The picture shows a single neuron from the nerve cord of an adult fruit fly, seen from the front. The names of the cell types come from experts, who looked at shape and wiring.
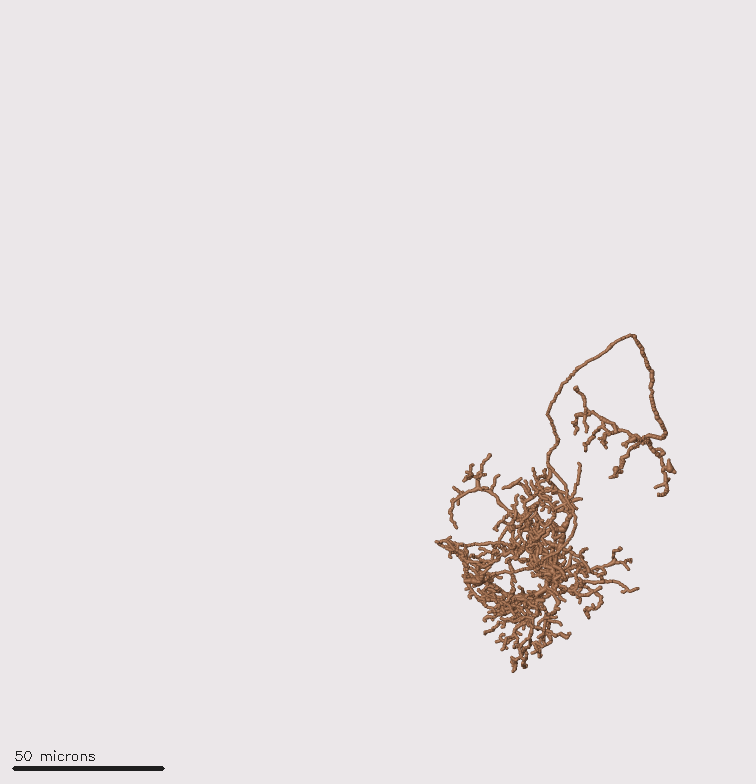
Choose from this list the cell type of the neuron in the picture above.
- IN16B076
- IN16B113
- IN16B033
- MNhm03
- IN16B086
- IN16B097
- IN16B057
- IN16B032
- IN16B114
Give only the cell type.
IN16B033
